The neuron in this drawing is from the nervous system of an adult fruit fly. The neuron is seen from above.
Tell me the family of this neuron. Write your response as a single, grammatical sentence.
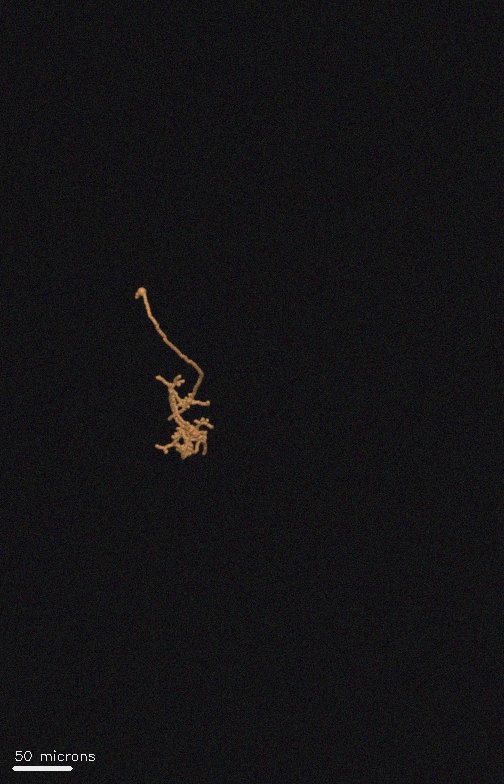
The neuron has the family hemilineage AOTUv1_ventral.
